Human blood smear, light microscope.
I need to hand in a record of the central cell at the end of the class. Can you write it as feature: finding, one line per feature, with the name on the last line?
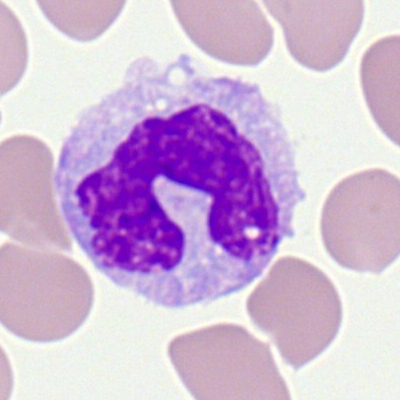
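Outline: roughly round, the edge slightly ragged.
Cytoplasm: plentiful, surrounding the nucleus on every side.
Granules: fine and faint, take your time to find them in the cytoplasm.
Vacuoles: look near the top of the cell for a few small clear ones.
Name: monocyte.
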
